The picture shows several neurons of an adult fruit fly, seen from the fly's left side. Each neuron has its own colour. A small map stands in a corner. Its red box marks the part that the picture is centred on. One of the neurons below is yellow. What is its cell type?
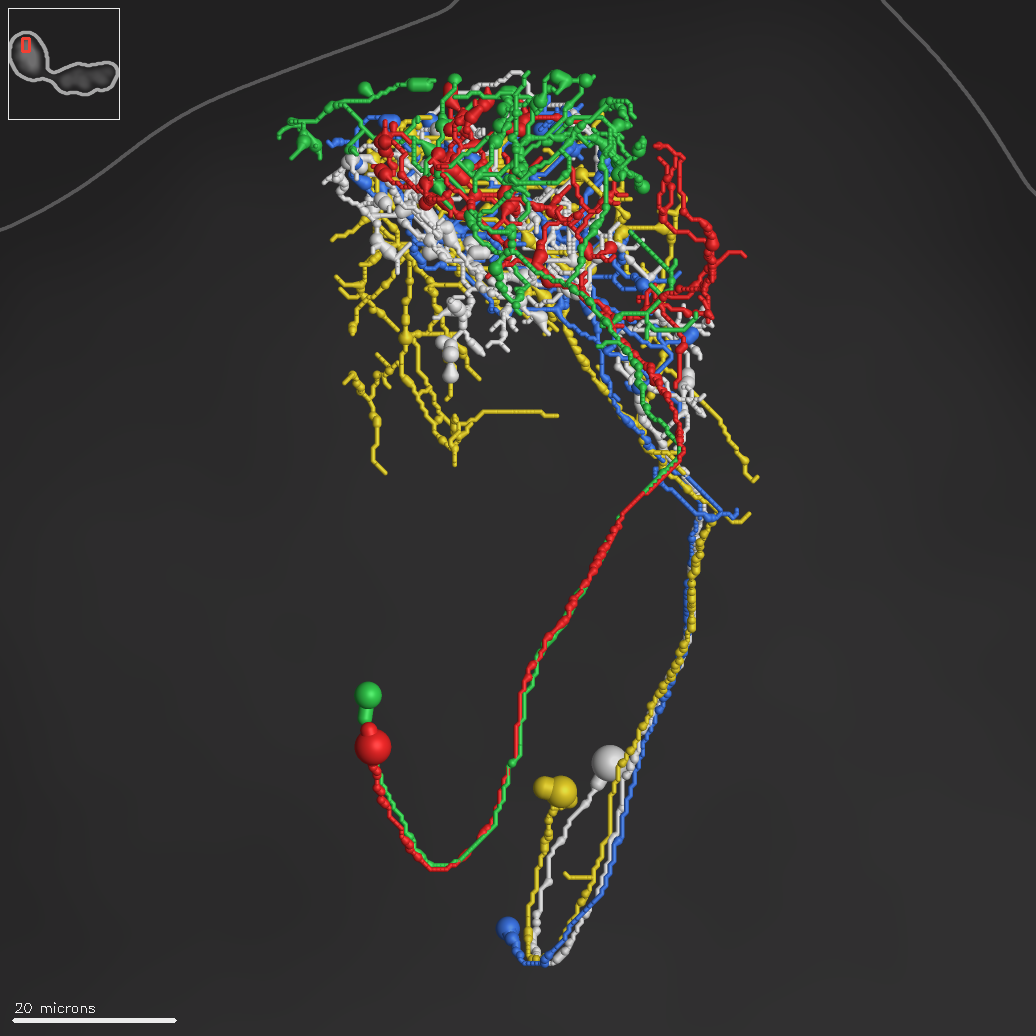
SLP102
